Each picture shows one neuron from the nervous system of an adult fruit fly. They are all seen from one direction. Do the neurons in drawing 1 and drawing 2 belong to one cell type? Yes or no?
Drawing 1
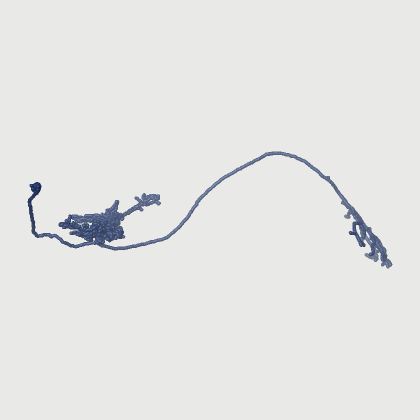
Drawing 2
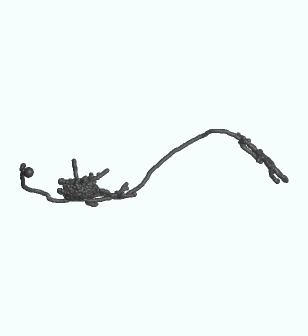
no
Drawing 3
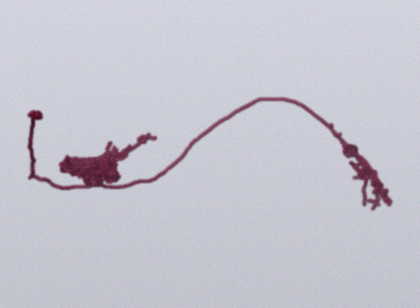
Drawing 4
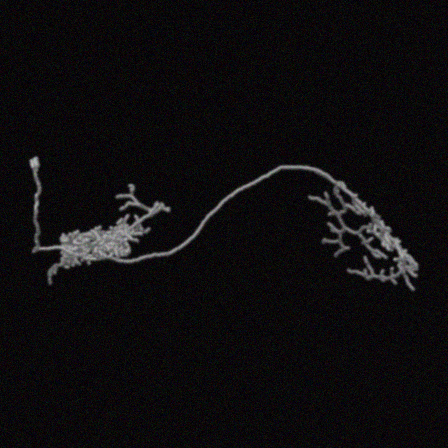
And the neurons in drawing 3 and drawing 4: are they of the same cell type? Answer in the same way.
no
